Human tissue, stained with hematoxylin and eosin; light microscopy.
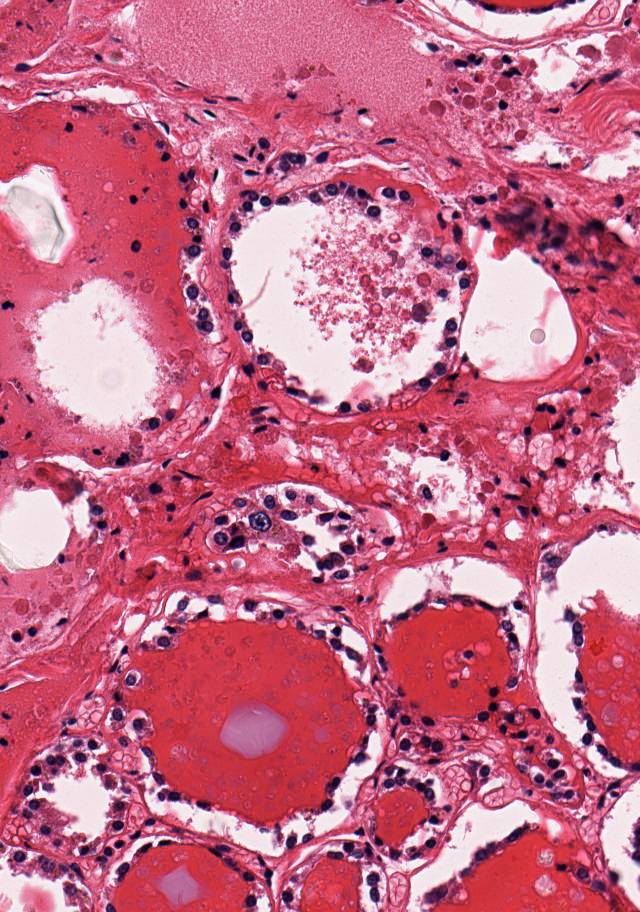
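Thyroid: round to oval follicles of widely varying size between thin fibrous septa. A single layer of flattened to low cuboidal cells with small dark round nuclei lines each. The large upper-centre follicle is mostly clear, loose granular pink debris in its middle. Look also for pale, foamy, vacuolated cells clustered in some follicles and between them.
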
